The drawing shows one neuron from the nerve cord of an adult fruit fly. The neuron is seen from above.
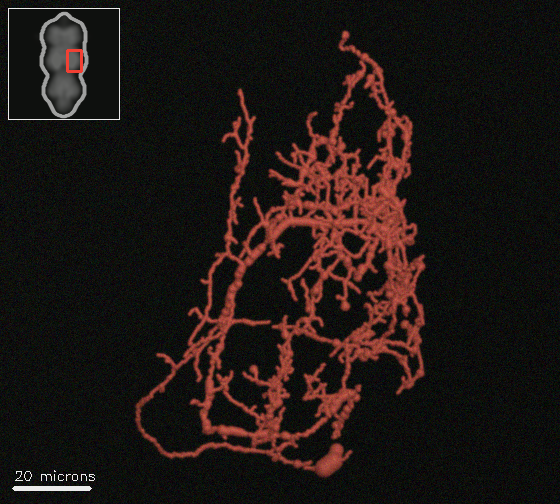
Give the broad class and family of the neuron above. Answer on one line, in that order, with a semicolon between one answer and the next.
nerve-cord intrinsic neuron; hemilineage 04B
